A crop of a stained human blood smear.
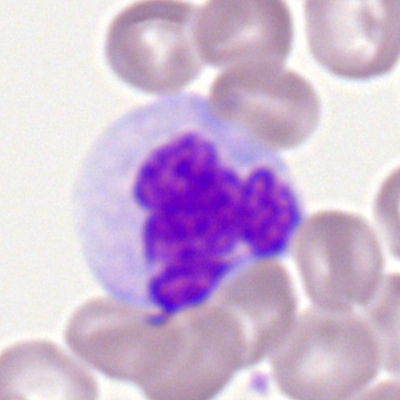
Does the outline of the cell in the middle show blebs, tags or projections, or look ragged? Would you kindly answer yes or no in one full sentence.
No, by its outline the cell is smooth and even.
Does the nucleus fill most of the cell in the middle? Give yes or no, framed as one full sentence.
No, the cytoplasm of this cell is abundant.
